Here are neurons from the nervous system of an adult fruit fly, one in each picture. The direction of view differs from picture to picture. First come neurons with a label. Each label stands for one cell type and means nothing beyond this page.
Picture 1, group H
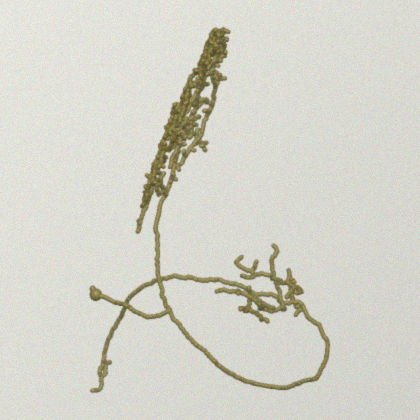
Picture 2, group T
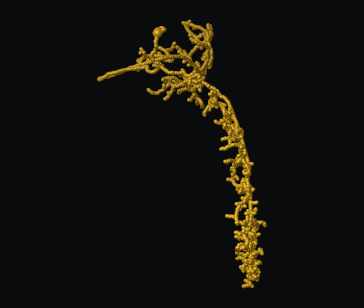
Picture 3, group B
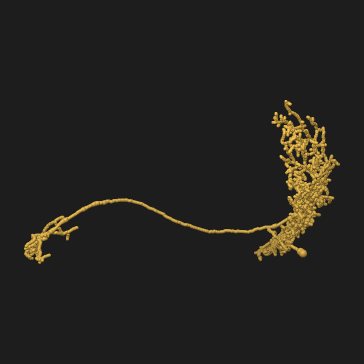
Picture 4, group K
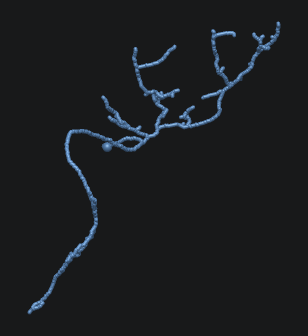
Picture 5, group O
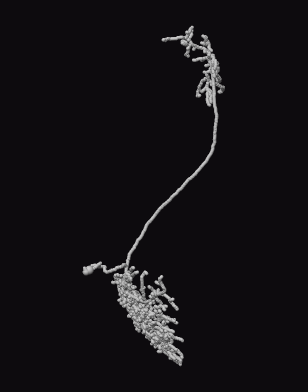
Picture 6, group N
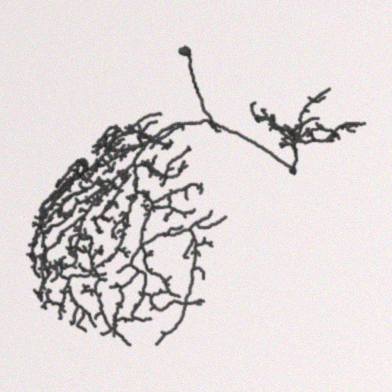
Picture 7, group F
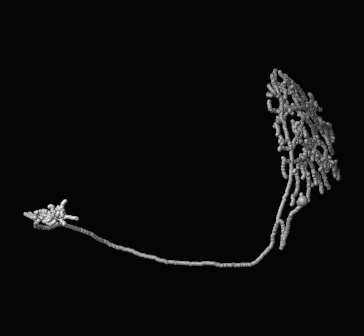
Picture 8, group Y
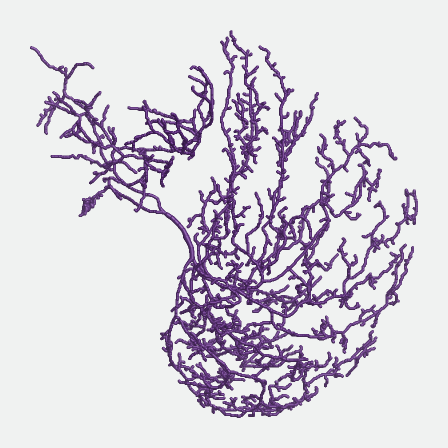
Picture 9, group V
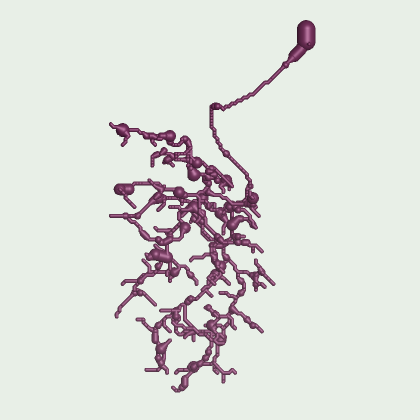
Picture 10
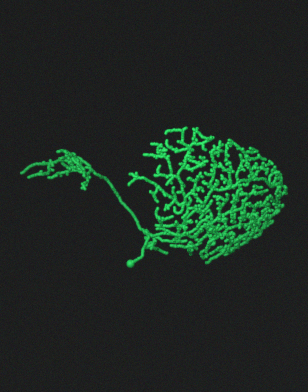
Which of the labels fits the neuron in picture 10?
group N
